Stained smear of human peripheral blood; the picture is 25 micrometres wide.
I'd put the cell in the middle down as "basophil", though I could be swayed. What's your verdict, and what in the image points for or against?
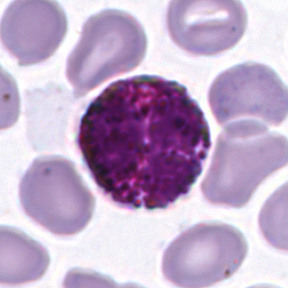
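Basophil holds up well here, and eosinophil much less so. What settles it for me is that the coarse granules lie over the nucleus so thickly that I can't make out its outline.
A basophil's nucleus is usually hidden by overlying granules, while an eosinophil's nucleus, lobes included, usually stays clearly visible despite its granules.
The granules are dark purple as well.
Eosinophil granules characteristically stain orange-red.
That colour, then, also tells against eosinophil. The cell is crowded with granules, and almost no clear cytoplasm shows between them.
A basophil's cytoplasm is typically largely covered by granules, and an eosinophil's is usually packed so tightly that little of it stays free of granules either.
So this crowding would suit both. The outline is nearly round, slightly bumpy where granules sit at the margin, and a narrow paler line runs vertically through the middle.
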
